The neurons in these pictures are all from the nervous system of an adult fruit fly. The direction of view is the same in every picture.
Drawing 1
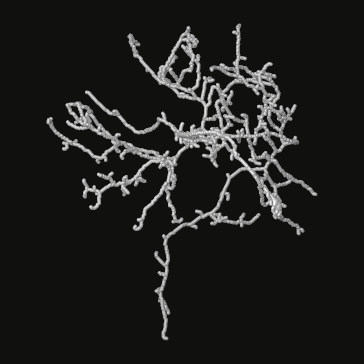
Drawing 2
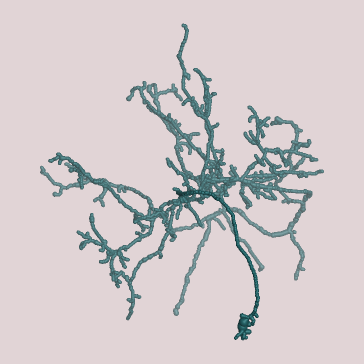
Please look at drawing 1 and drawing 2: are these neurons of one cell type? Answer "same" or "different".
same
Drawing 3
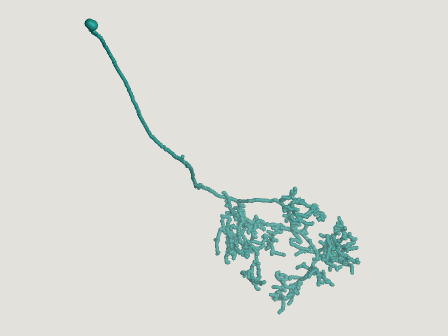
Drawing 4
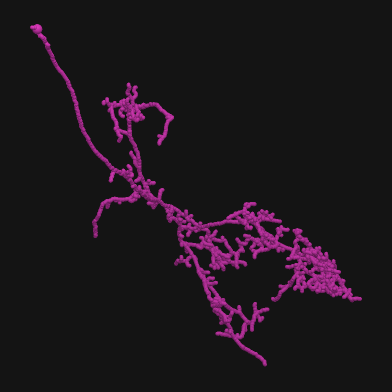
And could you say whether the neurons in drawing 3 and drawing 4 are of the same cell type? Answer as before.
same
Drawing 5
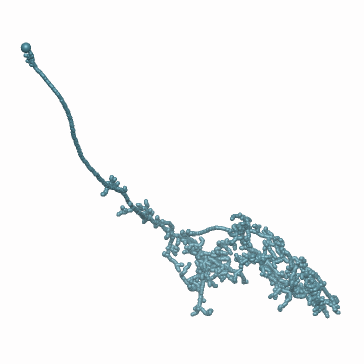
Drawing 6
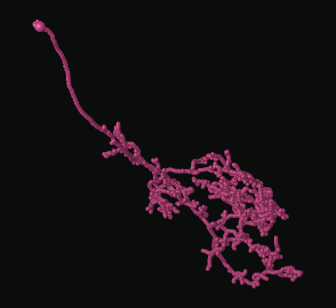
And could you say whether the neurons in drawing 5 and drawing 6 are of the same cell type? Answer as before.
same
